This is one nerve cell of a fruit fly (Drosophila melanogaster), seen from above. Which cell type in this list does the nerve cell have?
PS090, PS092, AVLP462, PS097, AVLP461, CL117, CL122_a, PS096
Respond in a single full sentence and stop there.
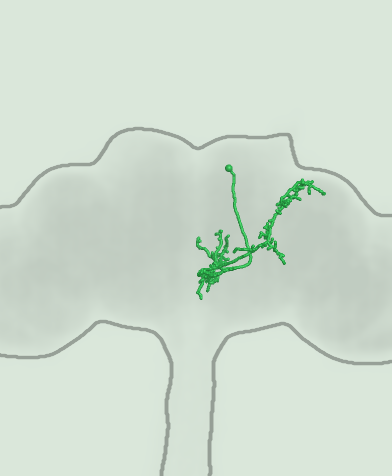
The nerve cell is a member of cell type AVLP461.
